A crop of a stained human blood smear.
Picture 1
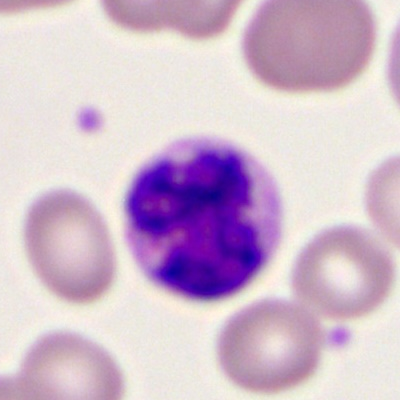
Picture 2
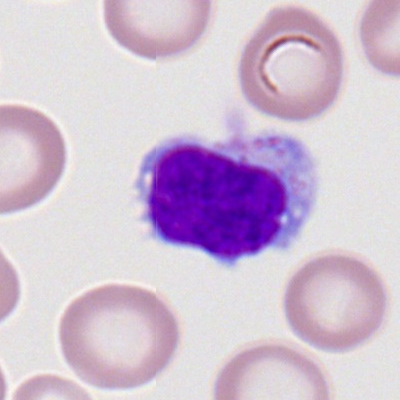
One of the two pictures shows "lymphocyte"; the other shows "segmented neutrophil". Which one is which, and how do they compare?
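Picture 1: segmented neutrophil. Picture 2: lymphocyte. Outline: round and smooth in picture 1; irregular with a ragged edge in picture 2, with a faint pale tag extending from the top. Nucleus: irregular, built of several clumped lobes in picture 1; a single unlobed mass filling most of the cell in picture 2.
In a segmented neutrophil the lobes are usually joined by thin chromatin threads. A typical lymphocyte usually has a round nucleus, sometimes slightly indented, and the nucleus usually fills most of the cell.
Cytoplasm: pale pinkish-lilac where visible in picture 1; a few fine reddish granules on the right in picture 2.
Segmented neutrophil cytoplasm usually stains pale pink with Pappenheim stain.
Shared: dark purple, coarsely clumped chromatin, and no visible nucleoli in either nucleus.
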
